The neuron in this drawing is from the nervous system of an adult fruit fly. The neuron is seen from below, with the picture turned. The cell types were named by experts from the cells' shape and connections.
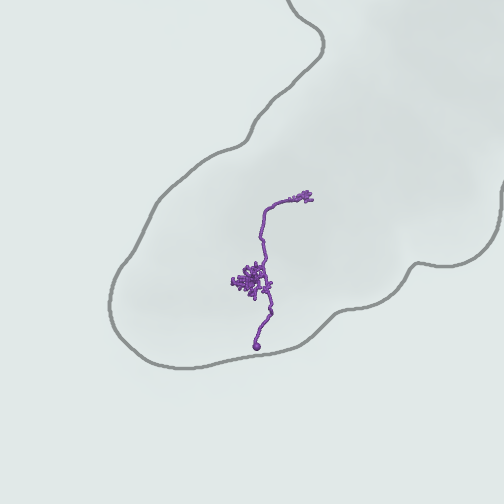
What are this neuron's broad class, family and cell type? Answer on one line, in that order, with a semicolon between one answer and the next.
optic-lobe intrinsic neuron; Tm; Tm40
